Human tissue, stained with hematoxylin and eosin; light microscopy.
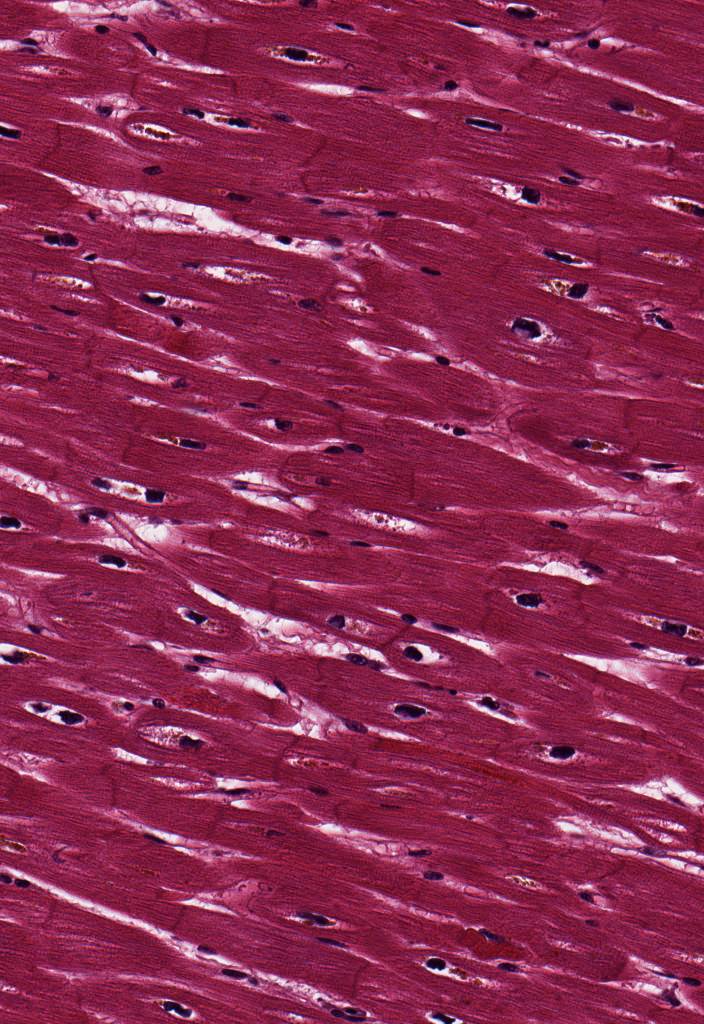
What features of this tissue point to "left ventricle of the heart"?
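Muscle fibres fill the whole field, running roughly parallel and slanting from upper left toward lower right. They branch and join neighbouring fibres, forming a connected network. That network goes with the left ventricle of the heart.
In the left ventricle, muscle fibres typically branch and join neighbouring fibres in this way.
Golden-brown granules gather in a pale zone at the ends of many muscle nuclei. Between the fibres there are only thin strands of delicate interstitial tissue containing small dark elongated nuclei.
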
